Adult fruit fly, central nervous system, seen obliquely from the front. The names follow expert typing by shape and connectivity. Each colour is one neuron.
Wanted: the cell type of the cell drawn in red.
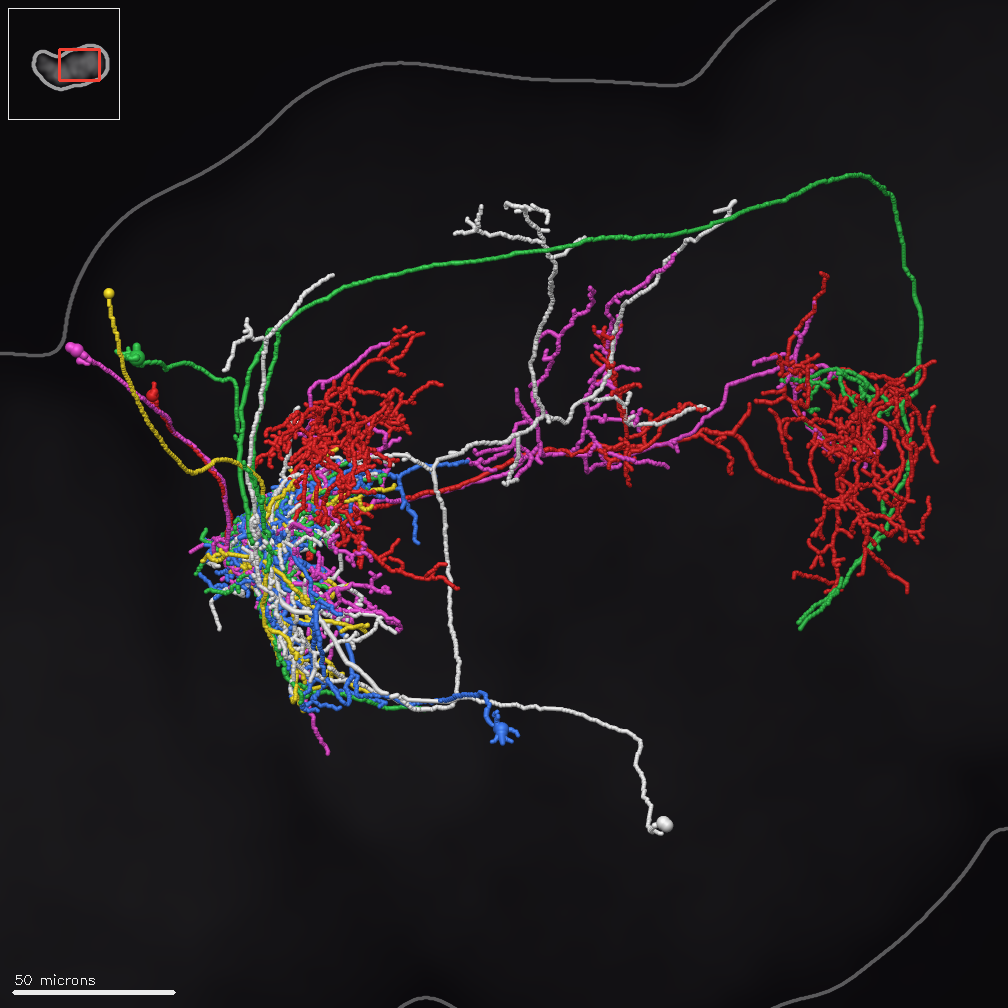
PLP259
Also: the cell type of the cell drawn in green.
PLP081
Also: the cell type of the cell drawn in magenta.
PLP262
